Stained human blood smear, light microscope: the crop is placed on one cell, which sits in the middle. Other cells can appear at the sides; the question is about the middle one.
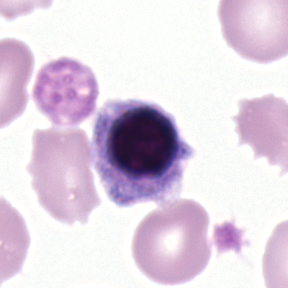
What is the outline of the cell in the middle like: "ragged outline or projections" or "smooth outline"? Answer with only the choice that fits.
Ragged outline or projections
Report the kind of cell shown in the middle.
erythroblast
